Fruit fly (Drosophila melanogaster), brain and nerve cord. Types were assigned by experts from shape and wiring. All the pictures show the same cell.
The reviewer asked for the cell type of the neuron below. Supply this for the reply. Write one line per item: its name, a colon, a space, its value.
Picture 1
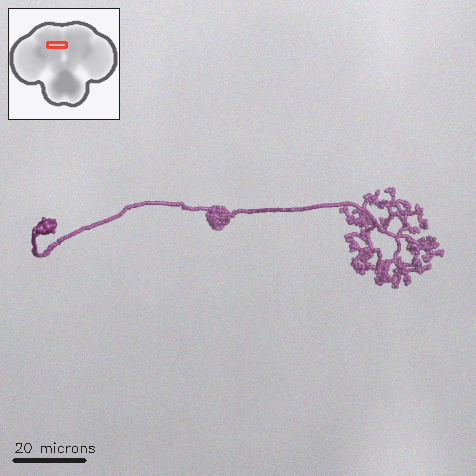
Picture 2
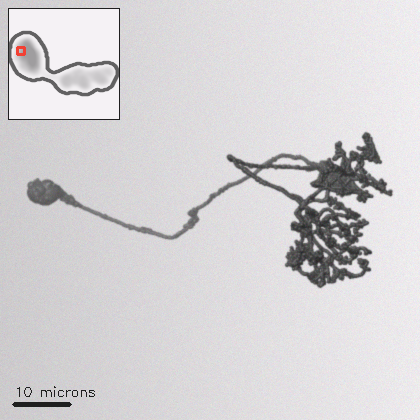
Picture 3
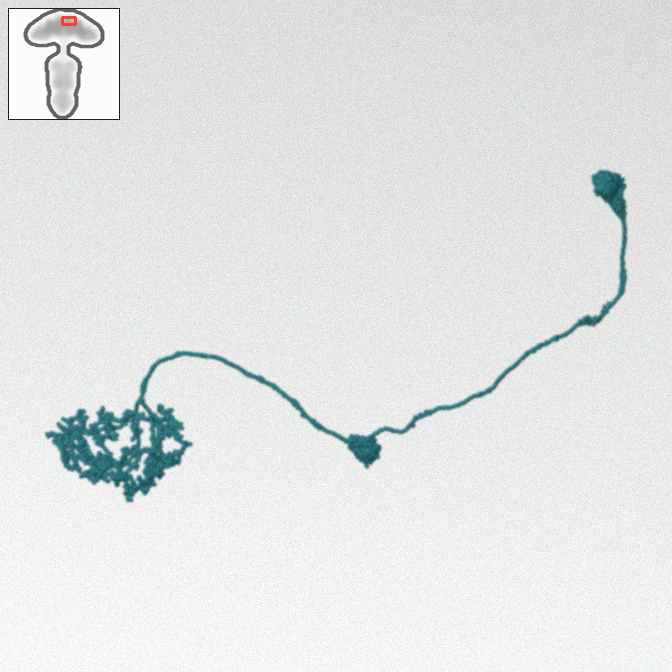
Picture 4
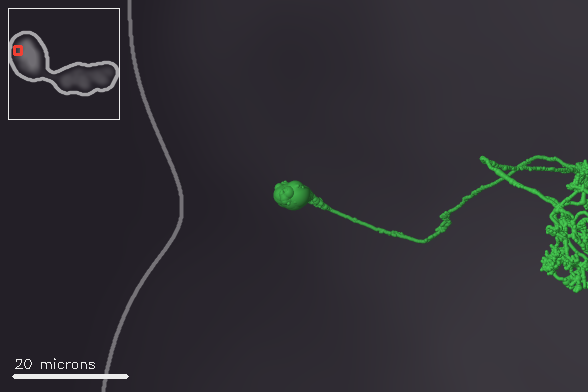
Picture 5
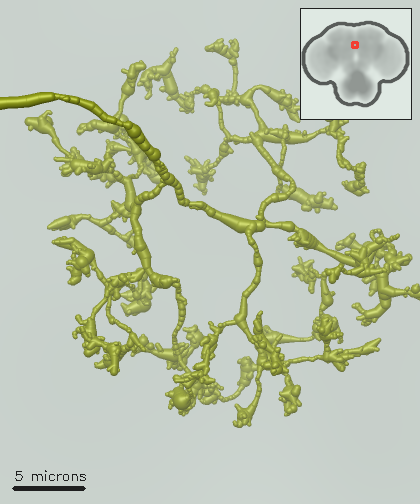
cell type: ER3p_a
